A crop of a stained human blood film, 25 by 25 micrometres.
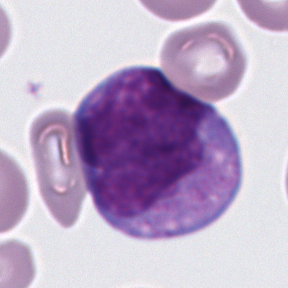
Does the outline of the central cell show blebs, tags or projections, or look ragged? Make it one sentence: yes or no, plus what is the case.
No, along its edge the cell is smooth rather than rough.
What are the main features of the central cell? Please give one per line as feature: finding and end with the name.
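Nucleus: a single unlobed mass lying toward the upper left of the cell
Nuclear size: about 12 micrometres across, about 60% of the cell's area
Chromatin: finely granular rather than coarsely clumped
Cytoplasm: a crescent on the lower right side
Granules: fine, pinkish-purple, scattered through the cytoplasm
Cell size: about 15 micrometres across
Cell type: atypical promyelocyte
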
